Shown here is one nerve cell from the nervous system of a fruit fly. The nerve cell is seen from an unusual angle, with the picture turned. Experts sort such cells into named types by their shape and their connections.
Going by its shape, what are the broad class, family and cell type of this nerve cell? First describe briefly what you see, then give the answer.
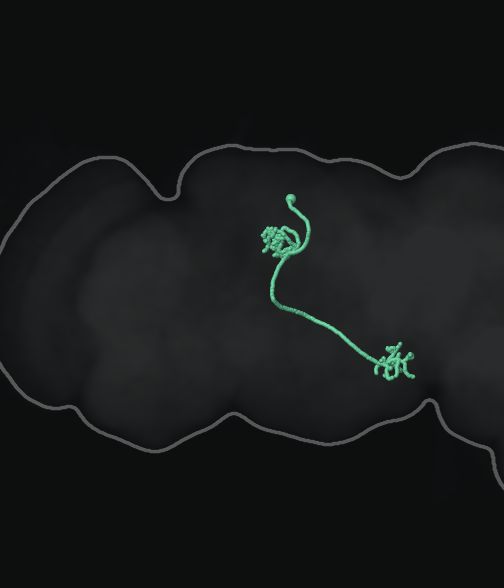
As drawn here it is about as wide as it is tall. Its broad class is central-brain intrinsic neuron. The family is hemilineage ALv1. Its cell type is M_vPNml67.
